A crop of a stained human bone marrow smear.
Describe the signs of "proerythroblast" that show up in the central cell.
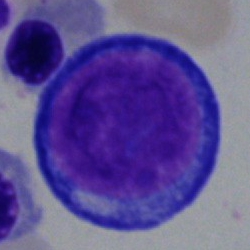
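Proerythroblast. Outline round and smooth. Chromatin finely textured, evenly spread, no coarse clumps. Narrow rim of deep blue cytoplasm. Paler zone in the cytoplasm along the lower edge of the nucleus.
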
